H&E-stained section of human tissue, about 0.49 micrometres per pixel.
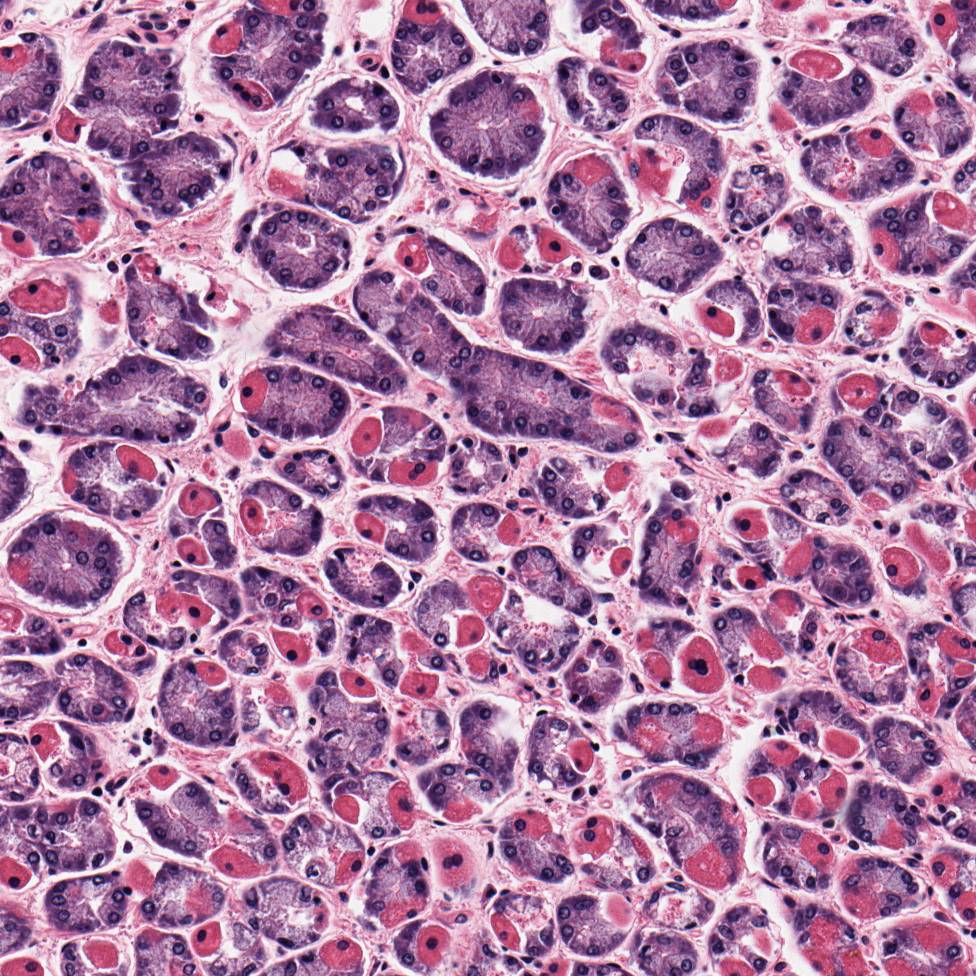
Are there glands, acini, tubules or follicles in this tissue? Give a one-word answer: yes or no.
Yes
